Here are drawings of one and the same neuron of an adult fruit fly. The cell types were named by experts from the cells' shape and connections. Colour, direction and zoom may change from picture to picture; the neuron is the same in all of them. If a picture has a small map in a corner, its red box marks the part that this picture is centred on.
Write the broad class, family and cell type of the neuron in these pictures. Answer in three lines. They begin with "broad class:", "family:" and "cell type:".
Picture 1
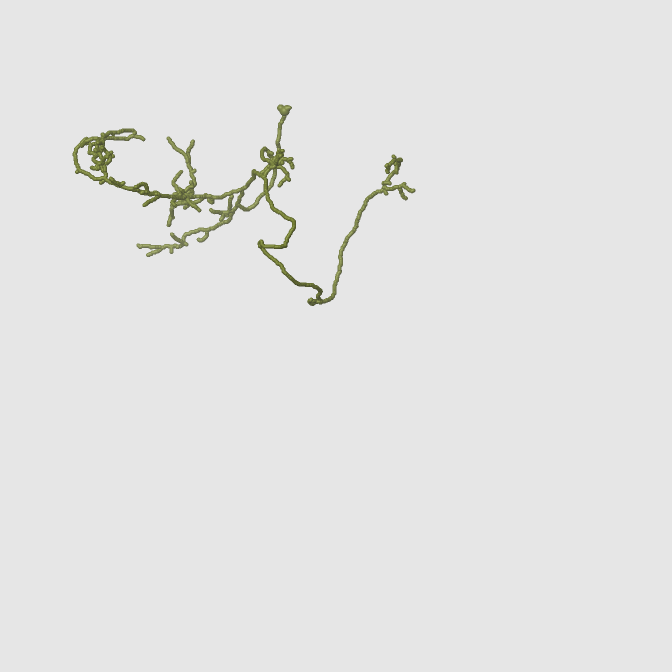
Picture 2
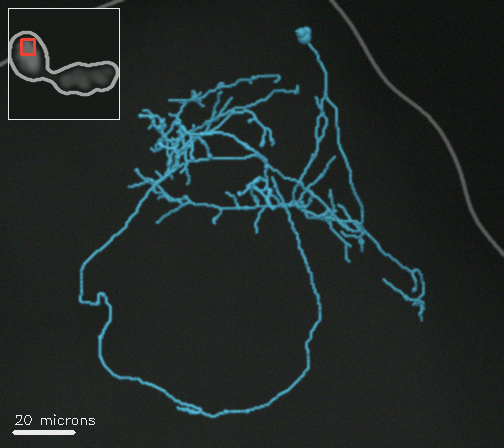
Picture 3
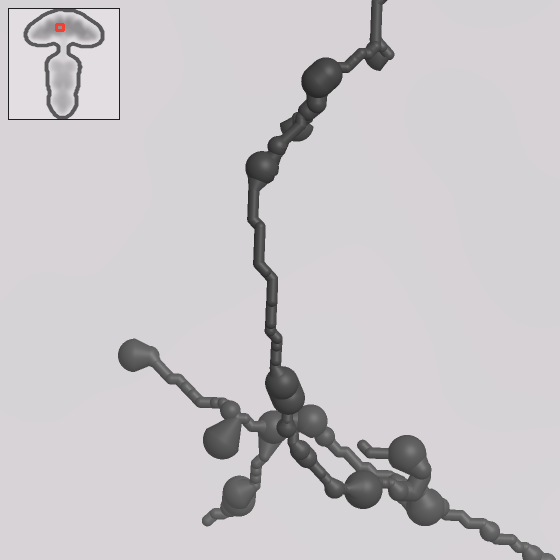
broad class: central-brain intrinsic neuron
family: hemilineage DM6_dorso_lateral
cell type: SMP378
